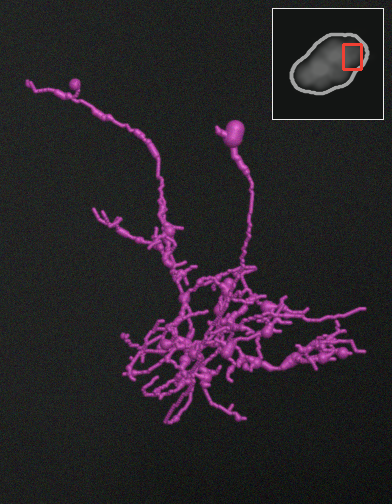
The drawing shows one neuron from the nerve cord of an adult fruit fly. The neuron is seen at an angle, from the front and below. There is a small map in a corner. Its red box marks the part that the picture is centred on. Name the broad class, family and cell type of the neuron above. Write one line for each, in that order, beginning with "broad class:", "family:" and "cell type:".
broad class: nerve-cord intrinsic neuron
family: hemilineage 01B
cell type: IN01B082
